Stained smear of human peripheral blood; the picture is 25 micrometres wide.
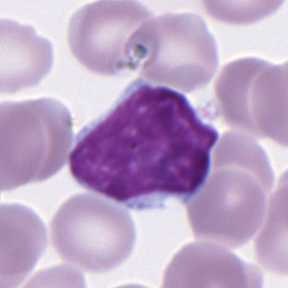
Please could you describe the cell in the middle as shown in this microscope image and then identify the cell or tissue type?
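Chromatin comes first: it stains deep purple and looks dense. The little cytoplasm that shows is pale greyish-blue, with no distinct granules. No vacuoles appear anywhere in the cell. This is a typical lymphocyte.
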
